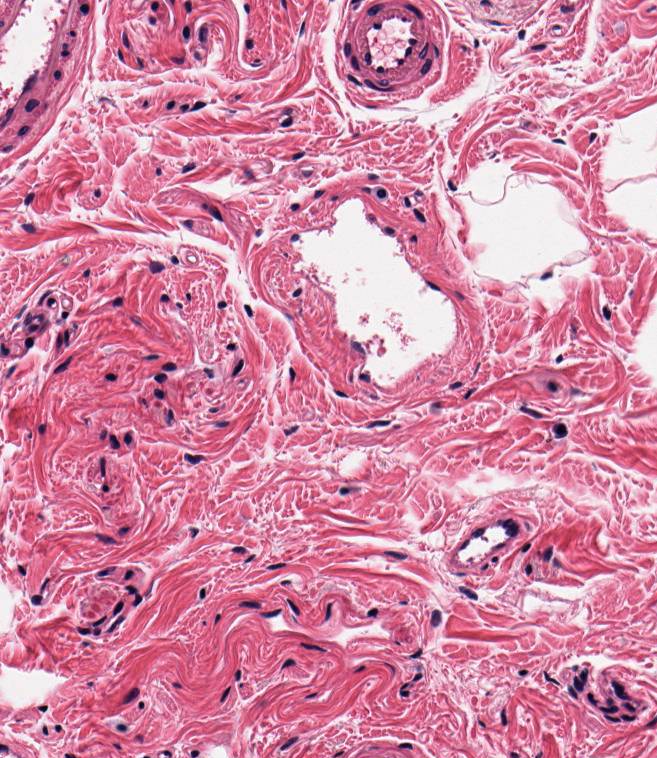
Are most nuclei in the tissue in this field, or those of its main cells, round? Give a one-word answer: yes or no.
No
